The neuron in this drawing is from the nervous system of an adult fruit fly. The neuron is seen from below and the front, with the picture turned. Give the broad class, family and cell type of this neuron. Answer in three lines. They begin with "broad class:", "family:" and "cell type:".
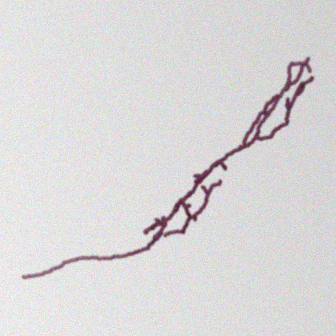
broad class: sensory neuron entering the nerve cord
family: class gustatory
cell type: WG3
